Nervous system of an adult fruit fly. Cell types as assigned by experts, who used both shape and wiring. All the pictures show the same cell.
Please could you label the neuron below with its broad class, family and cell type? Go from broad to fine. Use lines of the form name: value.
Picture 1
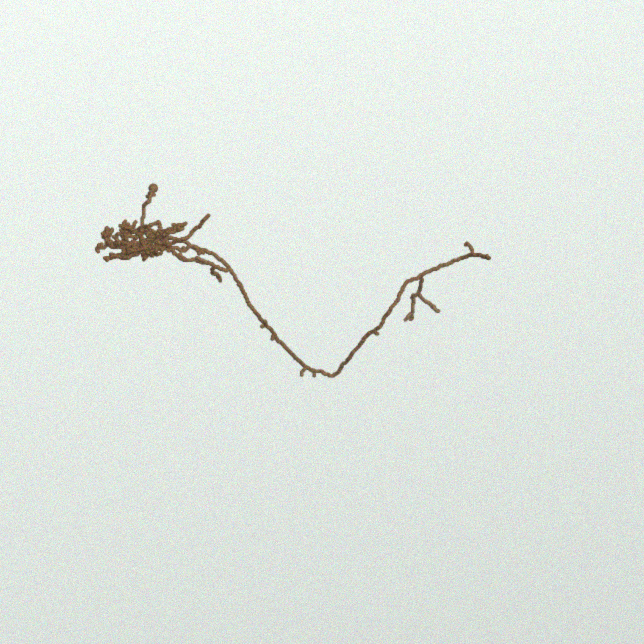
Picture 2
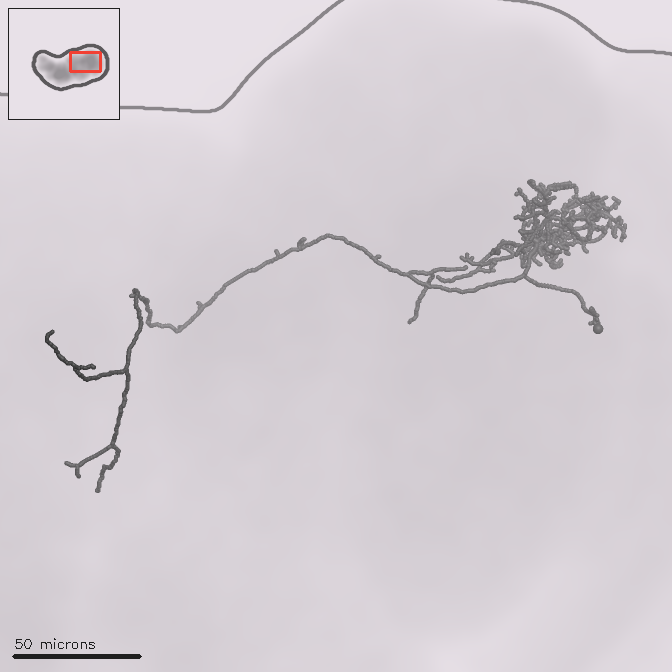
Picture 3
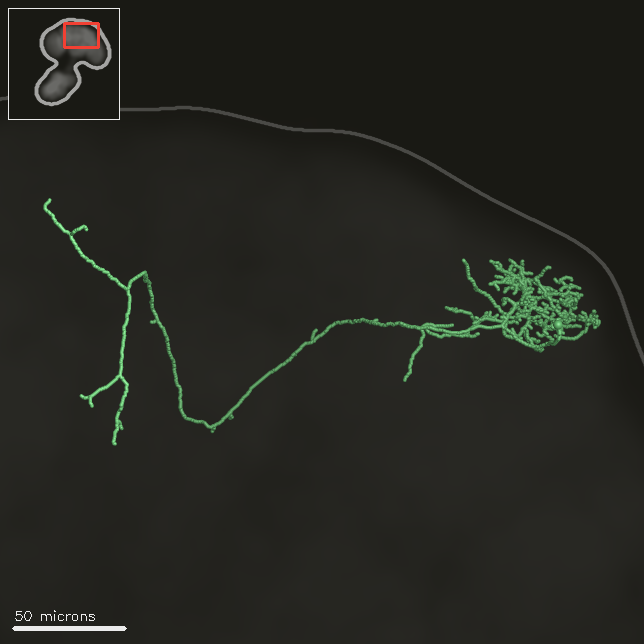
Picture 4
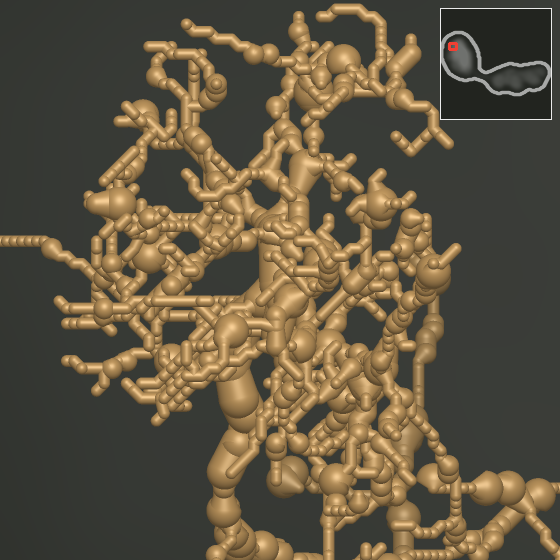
broad class: central-brain intrinsic neuron
family: hemilineage AOTUv3_dorsal
cell type: AOTU008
